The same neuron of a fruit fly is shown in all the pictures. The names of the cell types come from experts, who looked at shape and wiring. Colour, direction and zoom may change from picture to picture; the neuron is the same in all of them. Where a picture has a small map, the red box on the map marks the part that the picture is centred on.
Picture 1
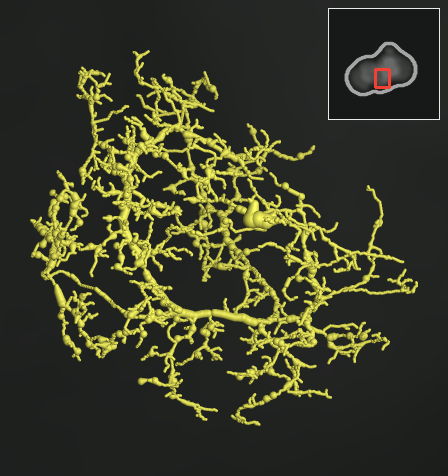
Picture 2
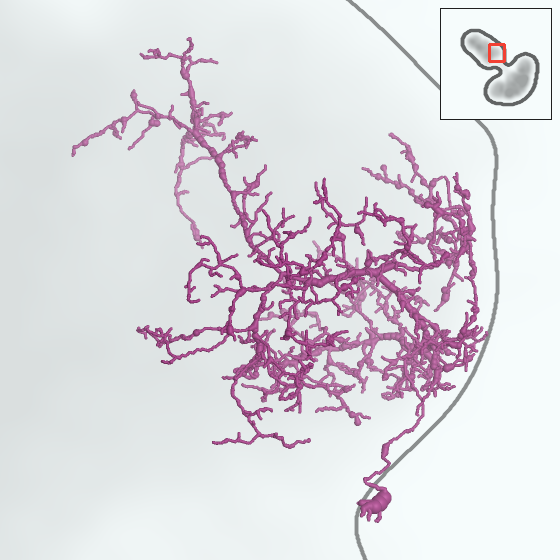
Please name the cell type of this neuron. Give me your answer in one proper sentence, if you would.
This neuron is classified under the cell type IN17A052.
